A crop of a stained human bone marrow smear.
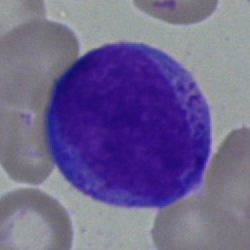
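Blast: smooth, round outline, and chromatin finely dispersed without coarse clumps. The cytoplasm I make out as a narrow rim of deep blue, widest as a crescent on the right side. At the upper right a few small dark purple granules lie within it.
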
